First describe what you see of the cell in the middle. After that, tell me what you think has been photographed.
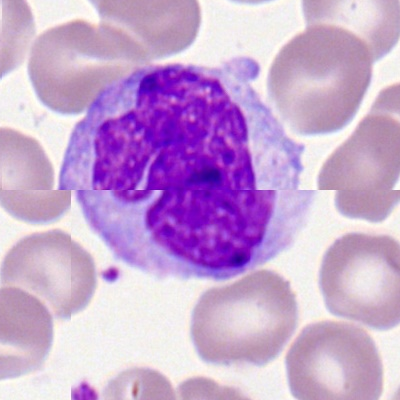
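Roughly round outline, edge slightly uneven. Upper right edge: a small pale bulge sticking out. Nucleus folded; a pale cleft cuts in from its left side. No large, coarse granules in the cytoplasm. Name: monocyte.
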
